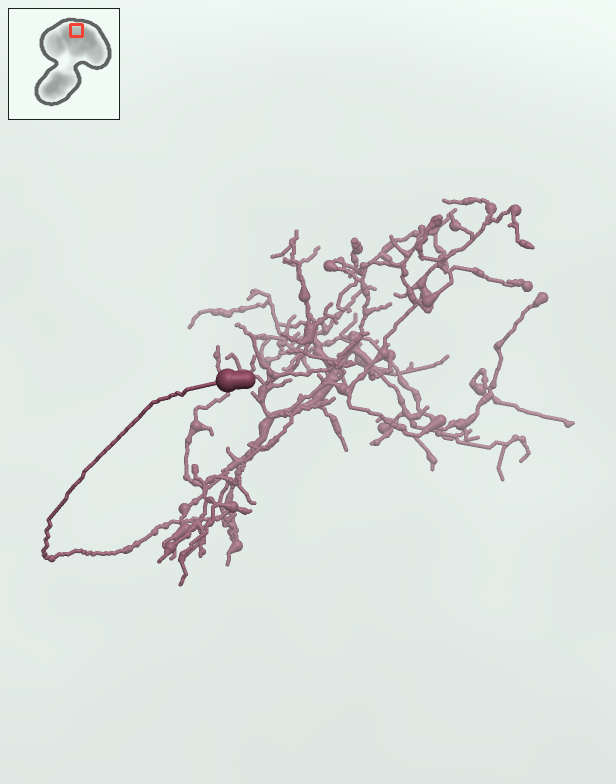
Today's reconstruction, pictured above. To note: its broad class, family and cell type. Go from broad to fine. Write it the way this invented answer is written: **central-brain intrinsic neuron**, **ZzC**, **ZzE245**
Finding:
**central-brain intrinsic neuron**, **hemilineage EBa1**, **CRE054**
